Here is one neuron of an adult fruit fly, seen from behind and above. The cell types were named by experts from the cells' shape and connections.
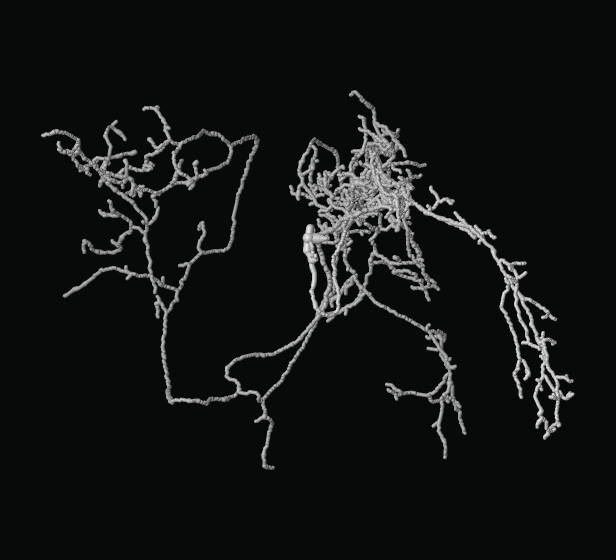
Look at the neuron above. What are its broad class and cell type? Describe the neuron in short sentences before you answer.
The cell body can be seen in the middle of the picture. As drawn here it is wider than it is tall. Its broad class is central-brain intrinsic neuron. Its cell type is CRE076.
